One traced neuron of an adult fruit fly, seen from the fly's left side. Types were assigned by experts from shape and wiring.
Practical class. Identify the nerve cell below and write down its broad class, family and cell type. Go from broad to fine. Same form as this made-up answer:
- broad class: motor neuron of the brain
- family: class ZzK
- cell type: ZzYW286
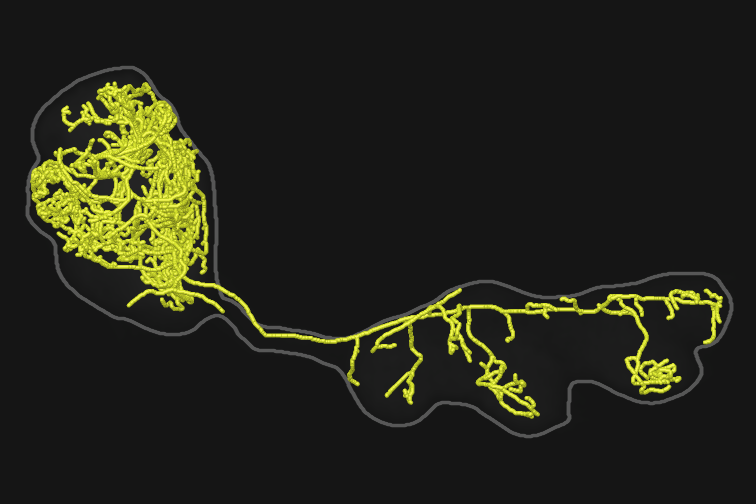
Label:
- broad class: descending neuron
- family: DNc
- cell type: DNc02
